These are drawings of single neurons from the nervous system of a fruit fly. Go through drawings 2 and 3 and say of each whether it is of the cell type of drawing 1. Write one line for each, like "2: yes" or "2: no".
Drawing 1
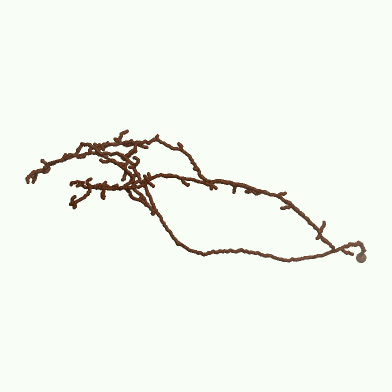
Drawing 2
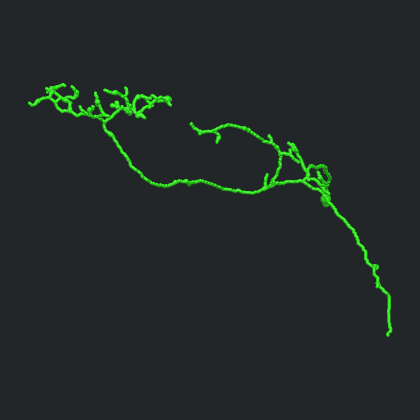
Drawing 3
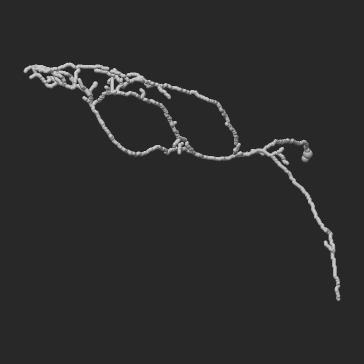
2: no
3: no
